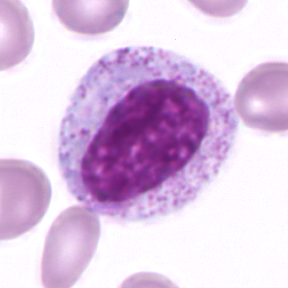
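Myelocyte. In the nucleus no distinct nucleolus is visible, while the cytoplasm is pale grey-blue and carries fine reddish-purple granules scattered throughout, with no vacuoles seen.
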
